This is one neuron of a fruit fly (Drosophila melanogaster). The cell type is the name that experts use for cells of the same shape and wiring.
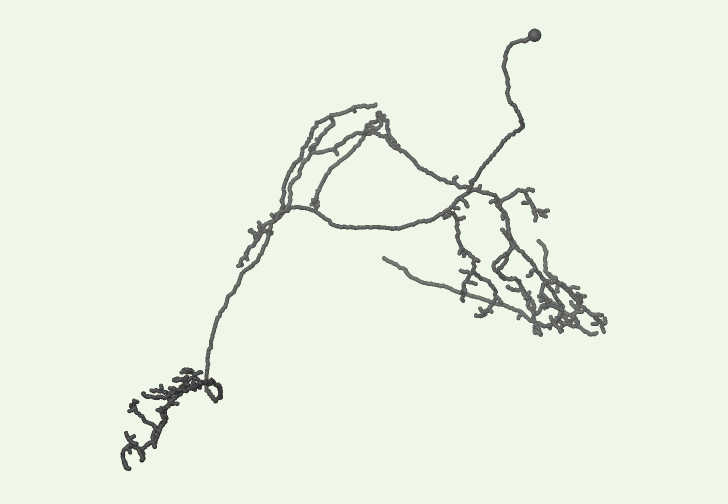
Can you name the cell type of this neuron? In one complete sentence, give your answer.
This neuron is recognized as the cell type SCL002m.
